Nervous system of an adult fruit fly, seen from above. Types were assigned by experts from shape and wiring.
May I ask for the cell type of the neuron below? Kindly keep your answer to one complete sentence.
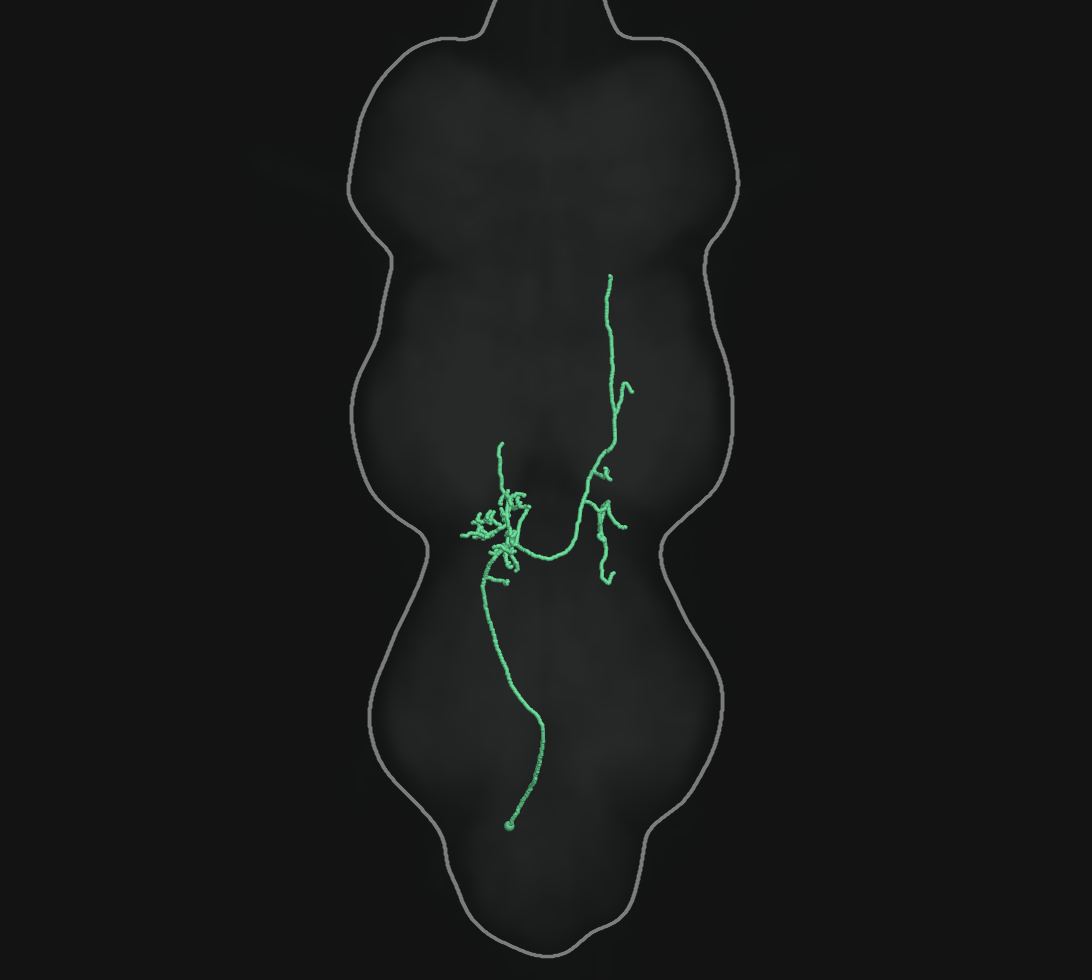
On the level of cell type, this neuron is IN06A138.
